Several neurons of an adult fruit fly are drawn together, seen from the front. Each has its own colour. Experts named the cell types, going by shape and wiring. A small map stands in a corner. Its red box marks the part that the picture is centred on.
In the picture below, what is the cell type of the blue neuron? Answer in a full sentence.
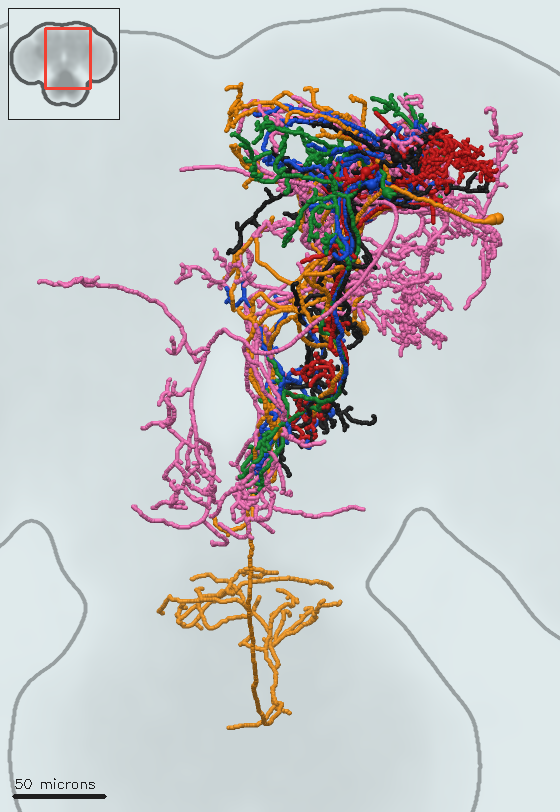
The cell type is SIP024.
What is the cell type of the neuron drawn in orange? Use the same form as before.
The cell type is DNa08.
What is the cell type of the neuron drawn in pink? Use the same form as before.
The cell type is SIP136m.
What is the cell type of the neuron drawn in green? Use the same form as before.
The cell type is CB3441.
